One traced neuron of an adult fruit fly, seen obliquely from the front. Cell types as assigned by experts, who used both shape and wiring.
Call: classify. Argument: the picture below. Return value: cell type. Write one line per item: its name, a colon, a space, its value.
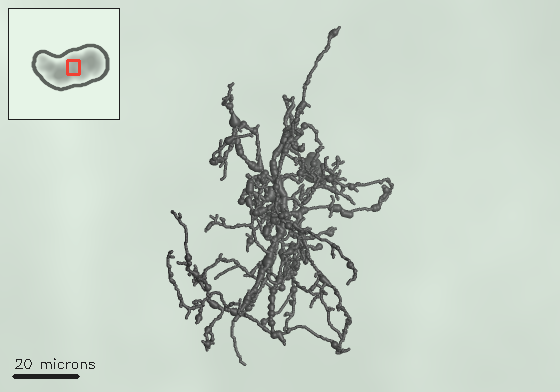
cell type: CB0657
